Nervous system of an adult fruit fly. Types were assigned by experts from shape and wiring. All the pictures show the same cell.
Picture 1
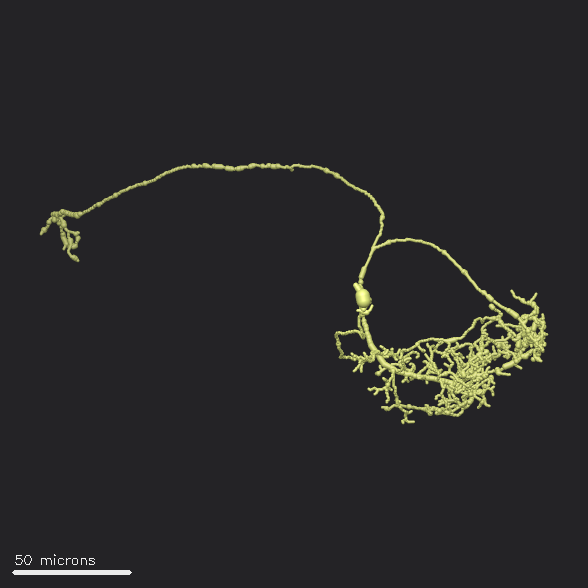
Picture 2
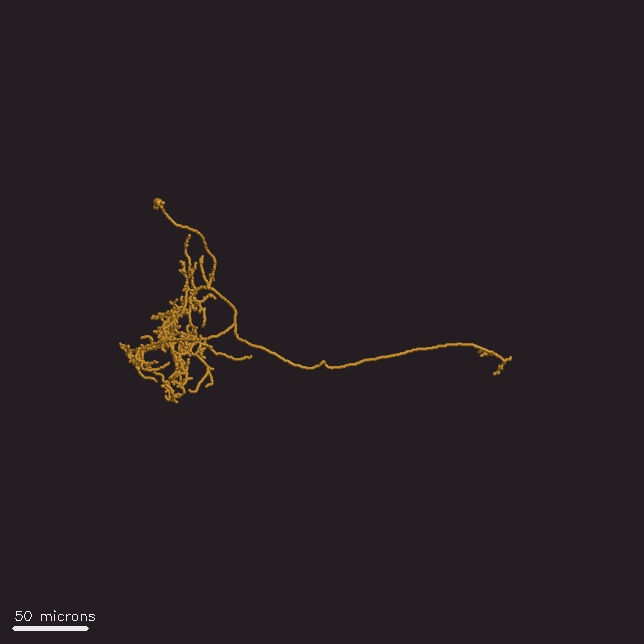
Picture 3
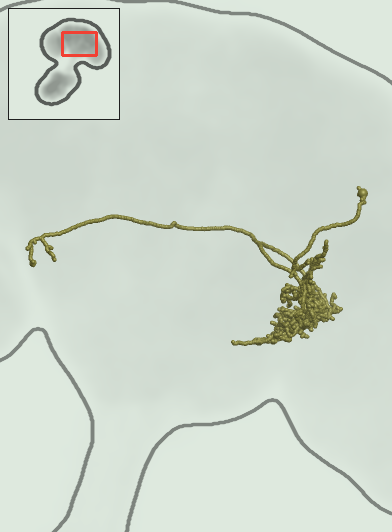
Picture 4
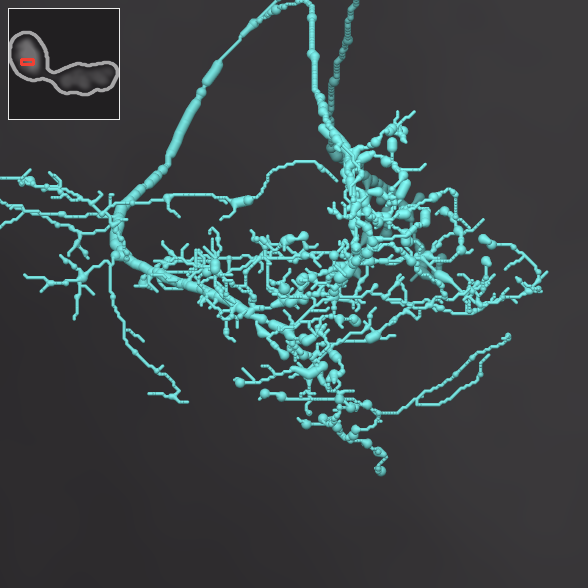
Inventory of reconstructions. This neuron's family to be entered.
hemilineage ALl1_ventral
